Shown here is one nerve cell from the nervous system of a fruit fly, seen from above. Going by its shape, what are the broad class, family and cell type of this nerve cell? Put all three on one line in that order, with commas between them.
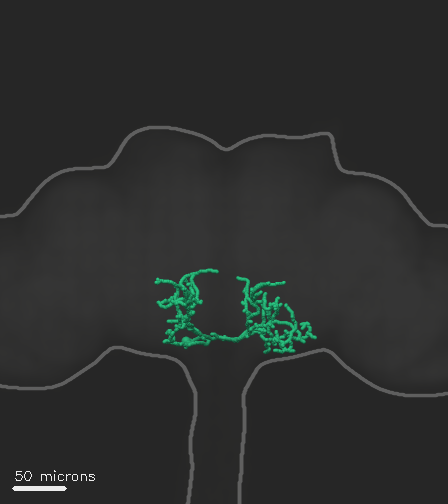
central-brain intrinsic neuron, hemilineage LB19, PS333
